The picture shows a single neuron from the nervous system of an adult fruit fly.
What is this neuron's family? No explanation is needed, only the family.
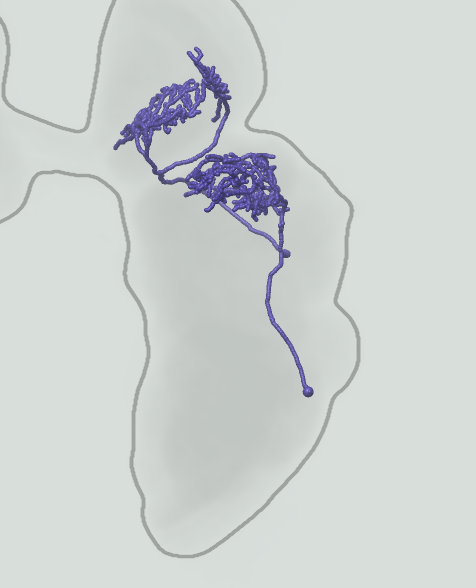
LoVC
